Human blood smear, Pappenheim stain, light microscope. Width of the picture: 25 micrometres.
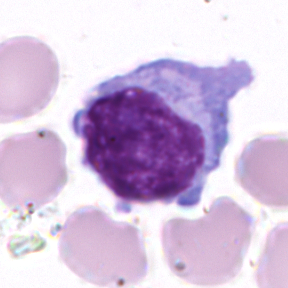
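Plasma cell. Single rounded nucleus, no lobes. Chromatin dark purple and clumped, small paler patches between the clumps. Cytoplasm free of coloured granules and of clear vacuoles.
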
